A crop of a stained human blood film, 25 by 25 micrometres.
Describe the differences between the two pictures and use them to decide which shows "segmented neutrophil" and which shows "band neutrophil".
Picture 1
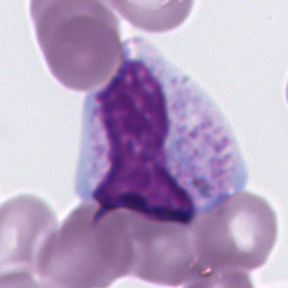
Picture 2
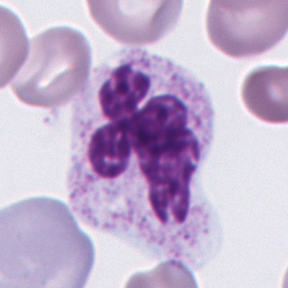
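Picture 1: band neutrophil. Picture 2: segmented neutrophil. Nucleus: in 1 elongated and irregular, running top to bottom, lying left with most cytoplasm to its right; in 2 divided into more than three lobes.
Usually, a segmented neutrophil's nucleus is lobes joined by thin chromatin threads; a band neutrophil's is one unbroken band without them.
Chromatin dark purple in both; condensed in 1, coarsely clumped in 2. Cytoplasm: fine pink-purple granules scattered in 1; abundant, pale pinkish-lilac in 2. Border in 2 smooth, without hair-like projections.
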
